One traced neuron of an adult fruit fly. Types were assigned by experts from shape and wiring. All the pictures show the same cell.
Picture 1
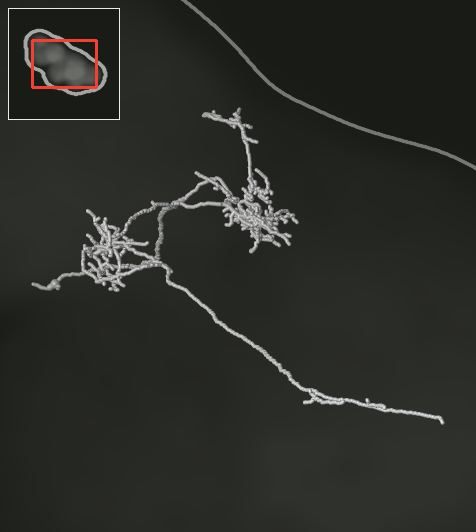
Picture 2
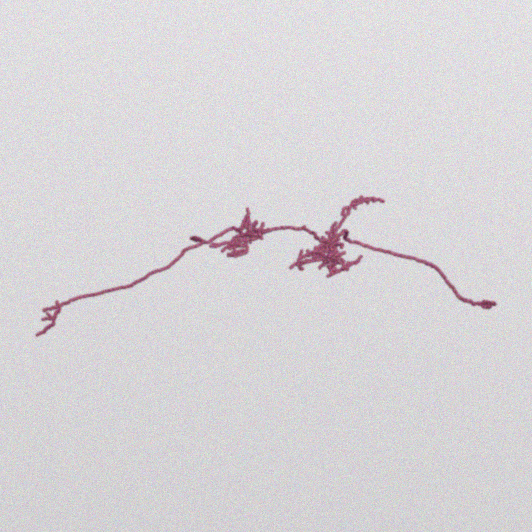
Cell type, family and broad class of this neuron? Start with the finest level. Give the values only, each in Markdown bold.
**IN07B059**, **hemilineage 07B**, **nerve-cord intrinsic neuron**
